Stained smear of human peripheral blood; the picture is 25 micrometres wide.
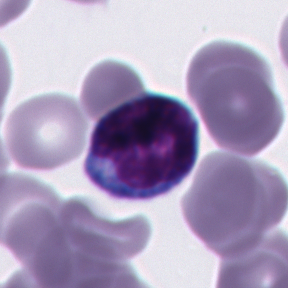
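Typical lymphocyte, the central cell in this stained smear of human peripheral blood. Its outline looks smooth and roughly oval. The chromatin, as far as I can tell, is dark purple and coarsely clumped. Only a scant rim of cytoplasm runs around it, widest at the lower left. I find no coarse granules in that cytoplasm.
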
